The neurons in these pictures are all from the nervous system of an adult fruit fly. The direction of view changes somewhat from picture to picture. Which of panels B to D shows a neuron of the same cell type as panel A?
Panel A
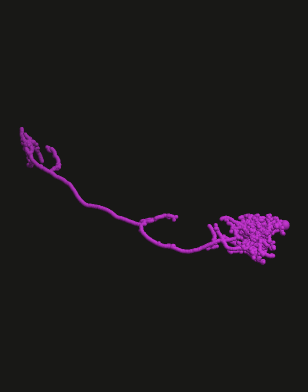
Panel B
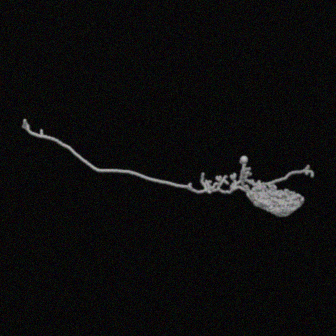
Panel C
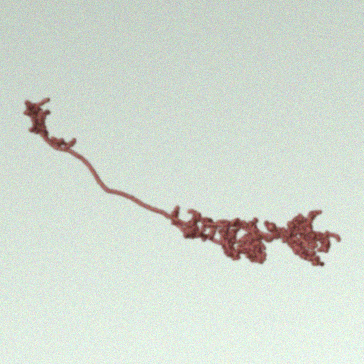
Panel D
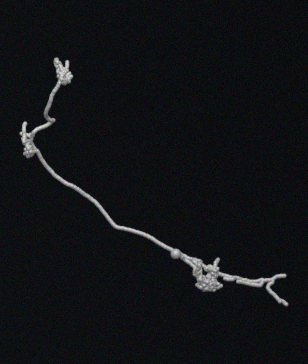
Panel C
